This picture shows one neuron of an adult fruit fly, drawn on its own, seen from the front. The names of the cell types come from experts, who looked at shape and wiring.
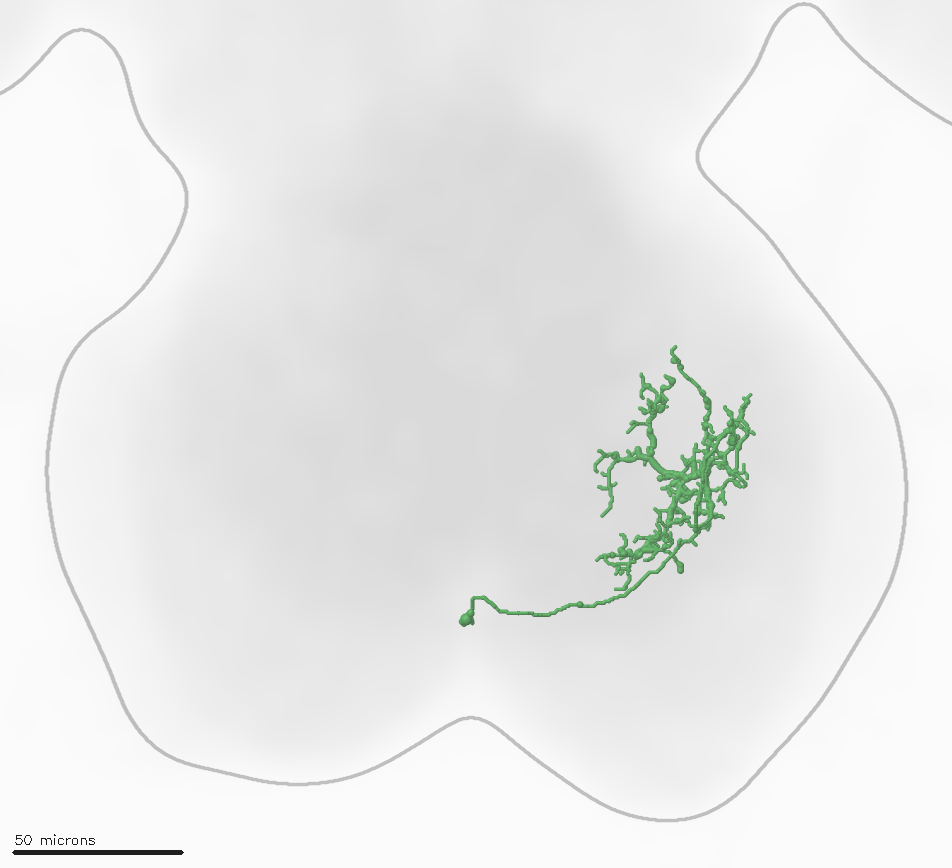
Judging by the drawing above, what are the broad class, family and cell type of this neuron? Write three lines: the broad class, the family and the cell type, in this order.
nerve-cord intrinsic neuron
hemilineage 13B
IN13B074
